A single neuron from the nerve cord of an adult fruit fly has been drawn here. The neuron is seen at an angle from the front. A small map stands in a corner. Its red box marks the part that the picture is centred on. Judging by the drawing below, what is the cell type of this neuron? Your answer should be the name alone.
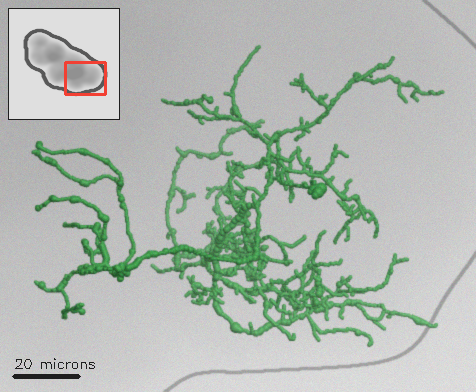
IN01A040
